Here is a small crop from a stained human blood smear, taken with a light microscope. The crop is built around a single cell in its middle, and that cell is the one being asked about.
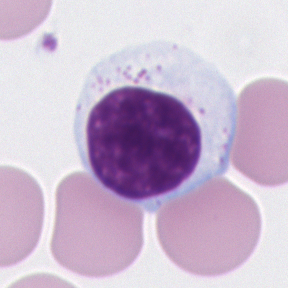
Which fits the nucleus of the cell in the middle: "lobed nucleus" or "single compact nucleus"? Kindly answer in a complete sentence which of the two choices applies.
The nucleus is neither lobed nor band-shaped but one compact round, oval or kidney-shaped mass.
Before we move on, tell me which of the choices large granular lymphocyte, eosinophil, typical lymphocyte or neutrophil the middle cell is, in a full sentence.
To answer, the cell in the center of the crop is a large granular lymphocyte.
